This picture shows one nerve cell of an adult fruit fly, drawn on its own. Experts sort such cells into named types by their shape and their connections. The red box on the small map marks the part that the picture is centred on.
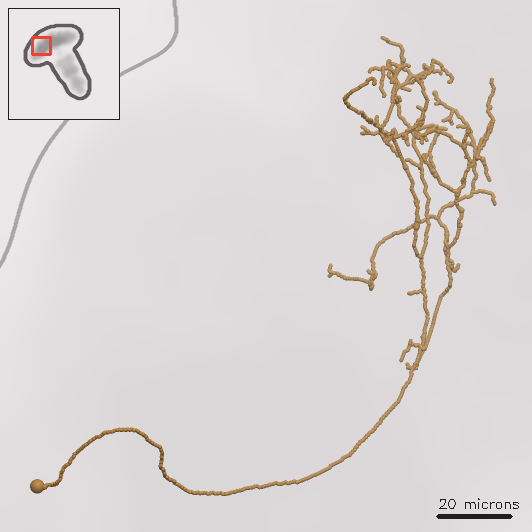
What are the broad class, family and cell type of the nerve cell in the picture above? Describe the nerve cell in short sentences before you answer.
The cell body is at the lower left of the picture. From left to right in the picture it spans about 130 microns. Dozens of branch ends can be seen. This is a central-brain intrinsic neuron. The family is hemilineage SIPa1_ventral. The cell type is CB1361.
